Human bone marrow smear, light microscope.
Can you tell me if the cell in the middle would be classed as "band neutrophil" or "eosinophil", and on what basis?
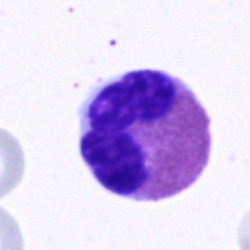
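Eosinophil. The cell has a round, smooth outline, and its nucleus lies along the left side, with dense, dark purple chromatin. Closely packed pinkish granules fill the cytoplasm.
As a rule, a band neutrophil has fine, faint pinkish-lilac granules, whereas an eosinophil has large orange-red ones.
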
